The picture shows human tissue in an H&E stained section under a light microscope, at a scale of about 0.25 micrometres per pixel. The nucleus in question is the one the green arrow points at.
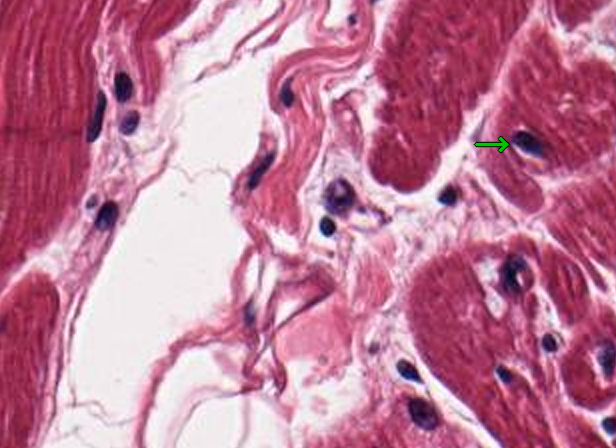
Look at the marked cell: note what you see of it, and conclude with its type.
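The nucleus is a small oval that stains very dark, nearly evenly blue-black. The cytoplasm is abundant and deep pink-red, with faint fine parallel streaks running across it. It is a cardiomyocyte.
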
